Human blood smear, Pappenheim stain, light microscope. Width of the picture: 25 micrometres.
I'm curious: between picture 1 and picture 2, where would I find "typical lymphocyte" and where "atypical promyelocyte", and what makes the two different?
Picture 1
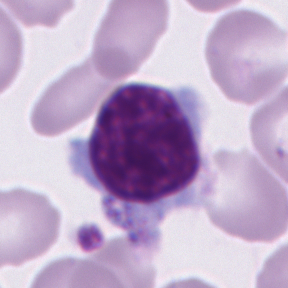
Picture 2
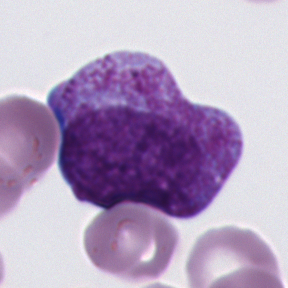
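The typical lymphocyte is in picture 1, and the atypical promyelocyte is in picture 2. In picture 1 the nucleus is round, about 10 micrometres across, and fills most of the cell; its chromatin is dense and dark purple, with a coarse mottled pattern.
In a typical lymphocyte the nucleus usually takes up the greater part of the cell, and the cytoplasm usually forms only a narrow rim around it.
The nucleus in picture 2 fills the lower part of the cell and takes up more than half of it. The cytoplasm of the typical lymphocyte is pale greyish blue with no vacuoles, and the cell outline is irregular, with ragged tags of cytoplasm on the left and right.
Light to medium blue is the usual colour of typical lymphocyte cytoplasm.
In the atypical promyelocyte, fine reddish-purple granules are scattered over the paler upper part of the cell, and a thin bluish rim shows at its left edge.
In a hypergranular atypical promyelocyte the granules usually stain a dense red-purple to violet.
The surroundings differ as well: a small separate purple body lies below and to the left of the typical lymphocyte, while red cells touch the atypical promyelocyte on its left and lower sides.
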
